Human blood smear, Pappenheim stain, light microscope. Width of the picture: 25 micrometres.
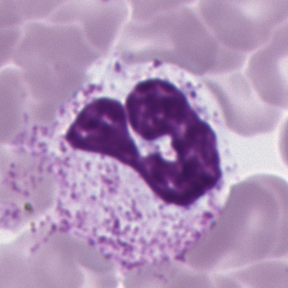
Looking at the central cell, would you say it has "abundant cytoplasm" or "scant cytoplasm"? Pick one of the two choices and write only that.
Abundant cytoplasm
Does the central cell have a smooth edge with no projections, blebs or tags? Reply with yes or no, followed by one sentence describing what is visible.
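No. The cell's edge is ragged on the left, with granules lying outside it.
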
